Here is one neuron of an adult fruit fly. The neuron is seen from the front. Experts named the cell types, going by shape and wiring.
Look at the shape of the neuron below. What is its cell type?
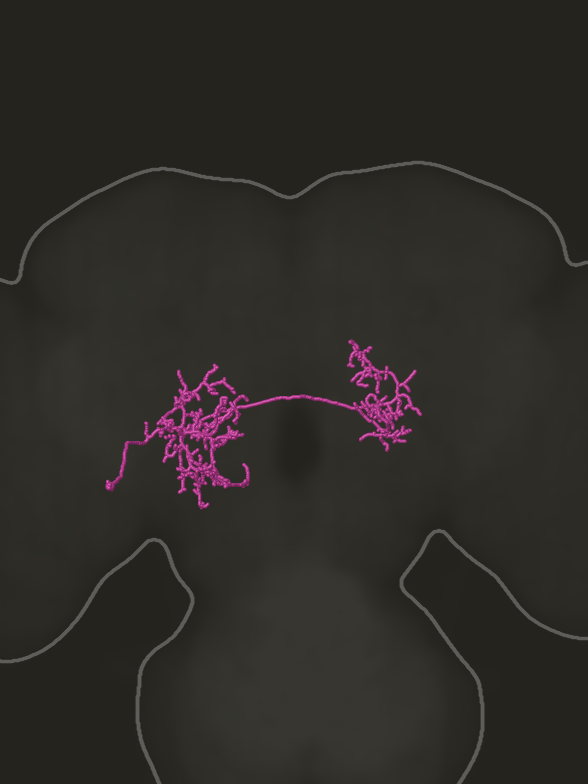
PS303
